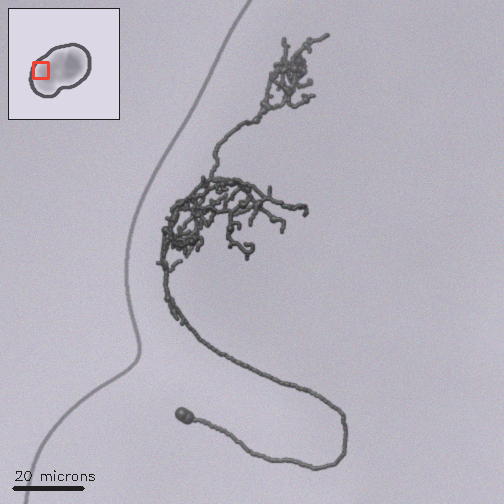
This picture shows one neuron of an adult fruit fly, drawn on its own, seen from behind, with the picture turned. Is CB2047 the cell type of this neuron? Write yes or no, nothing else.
no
